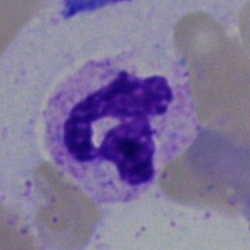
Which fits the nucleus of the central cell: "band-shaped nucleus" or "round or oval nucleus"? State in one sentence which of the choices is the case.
This cell has a nucleus bent into a band, not split into lobes.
